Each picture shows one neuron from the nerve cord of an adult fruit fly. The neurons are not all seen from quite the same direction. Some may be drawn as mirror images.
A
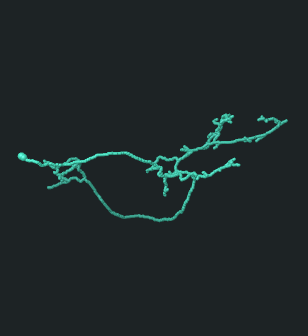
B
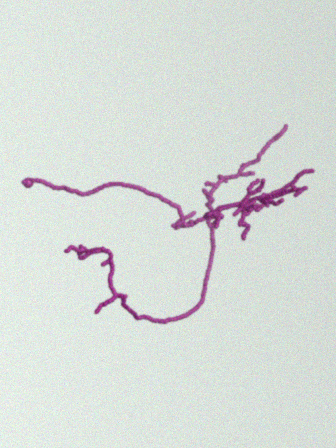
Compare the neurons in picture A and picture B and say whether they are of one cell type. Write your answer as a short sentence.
They are of the same cell type.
